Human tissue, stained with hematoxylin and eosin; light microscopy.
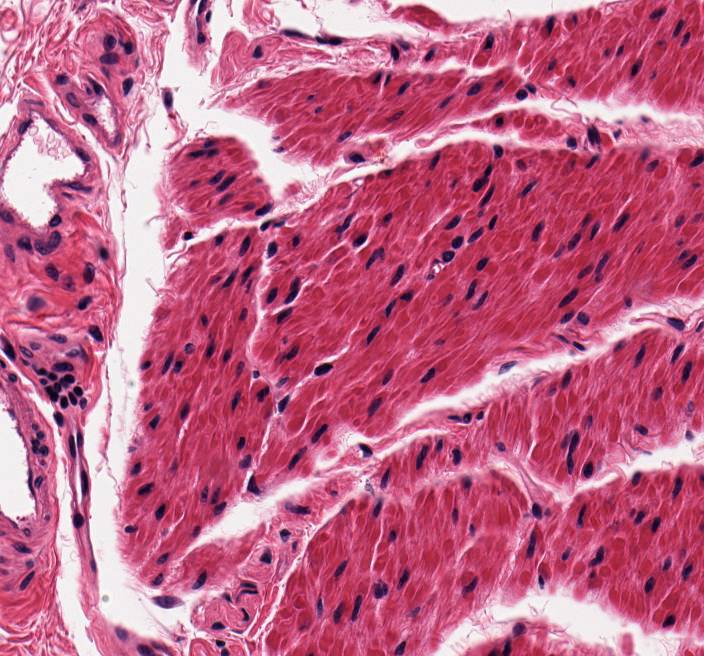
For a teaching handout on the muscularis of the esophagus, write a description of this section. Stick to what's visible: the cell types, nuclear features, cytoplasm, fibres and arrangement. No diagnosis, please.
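Each muscle cell contains one elongated nucleus with blunt ends, placed centrally in the cell. The cytoplasm of these cells is stained an even, deep pink. Inside the bundles, nuclei and cells are aligned largely parallel to the clefts, so the muscle is cut lengthwise or obliquely. A small group of round, dark nuclei sits at the left, roughly halfway up the field.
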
